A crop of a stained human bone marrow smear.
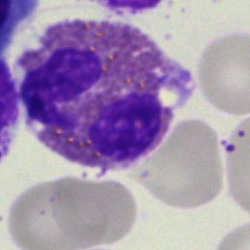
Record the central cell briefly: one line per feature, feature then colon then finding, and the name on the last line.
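Nucleus: look for two separate lobes, one at upper left, one at lower right
Cytoplasm: plentiful and lilac-purple
Granules: small orange-red dots, sparsely scattered through the cytoplasm
Vacuole: a single clear round space at the right edge of the cytoplasm
Name: eosinophil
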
